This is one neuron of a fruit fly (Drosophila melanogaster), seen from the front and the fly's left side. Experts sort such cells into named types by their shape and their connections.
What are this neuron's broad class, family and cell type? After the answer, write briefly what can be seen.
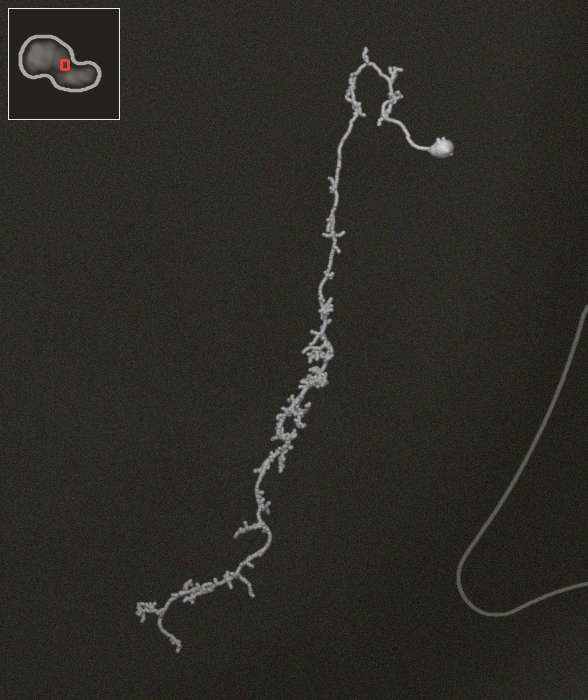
It is an optic-lobe intrinsic neuron. Its family is Dm. Its cell type is Dm3c. The picture shows dozens of branch ends. As drawn here it is taller than it is wide.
